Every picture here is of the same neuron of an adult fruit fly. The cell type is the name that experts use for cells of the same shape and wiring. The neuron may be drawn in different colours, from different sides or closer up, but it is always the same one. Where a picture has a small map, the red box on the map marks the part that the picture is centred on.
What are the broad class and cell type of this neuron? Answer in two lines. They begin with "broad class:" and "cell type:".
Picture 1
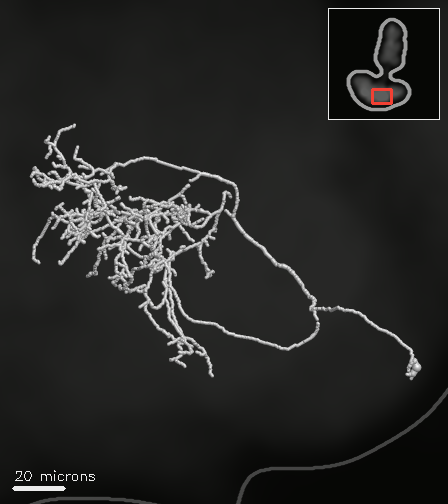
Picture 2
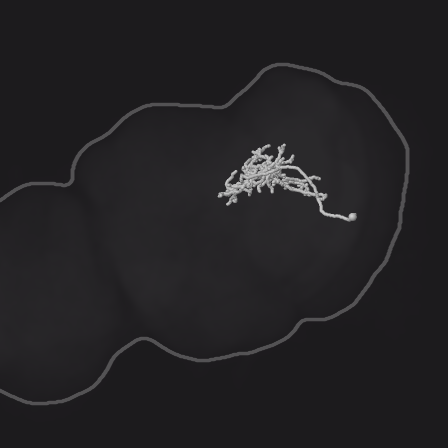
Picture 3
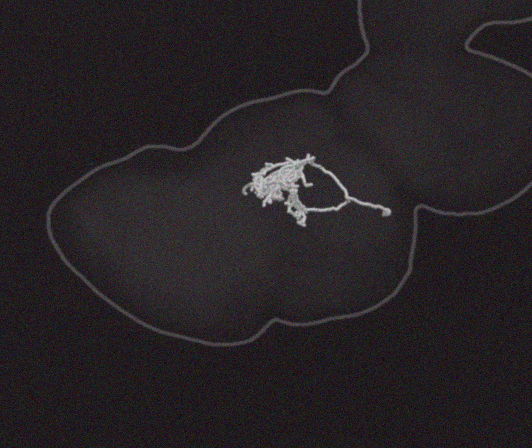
broad class: central-brain intrinsic neuron
cell type: CL108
